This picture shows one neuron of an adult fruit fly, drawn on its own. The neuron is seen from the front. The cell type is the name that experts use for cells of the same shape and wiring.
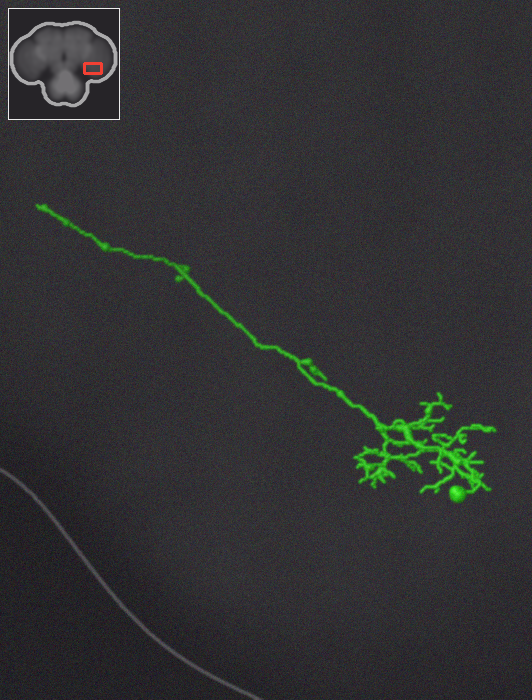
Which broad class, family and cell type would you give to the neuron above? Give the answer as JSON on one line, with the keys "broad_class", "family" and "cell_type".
{"broad_class": "optic-lobe intrinsic neuron", "family": "TmY", "cell_type": "TmY3"}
